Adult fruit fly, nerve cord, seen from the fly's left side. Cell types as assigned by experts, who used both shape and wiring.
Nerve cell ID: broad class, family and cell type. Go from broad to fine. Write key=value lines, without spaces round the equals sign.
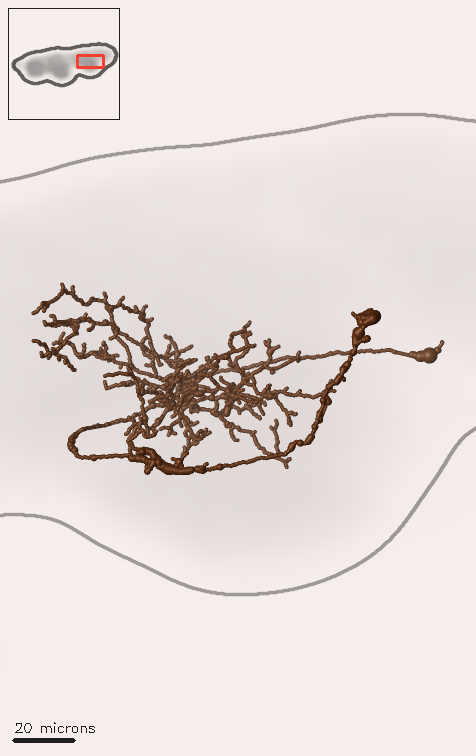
broad_class=nerve-cord intrinsic neuron
family=hemilineage 09A
cell_type=IN09A021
